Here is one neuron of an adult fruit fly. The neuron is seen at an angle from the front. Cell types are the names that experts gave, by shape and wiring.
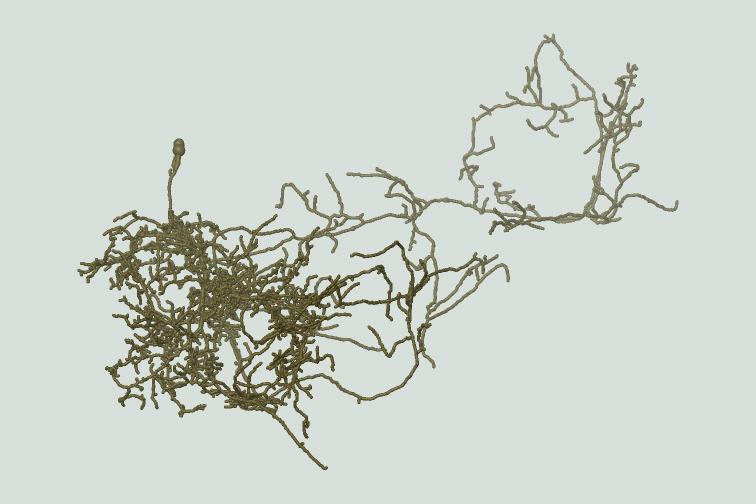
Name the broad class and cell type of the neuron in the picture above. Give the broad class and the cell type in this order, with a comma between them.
nerve-cord intrinsic neuron, INXXX003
